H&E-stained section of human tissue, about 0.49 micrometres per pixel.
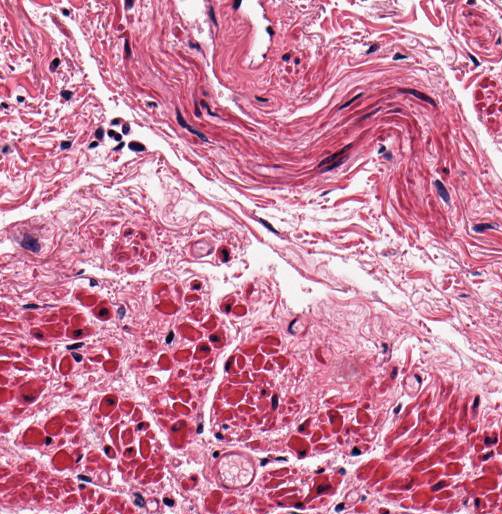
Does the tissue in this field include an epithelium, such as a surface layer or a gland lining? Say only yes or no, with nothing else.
No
